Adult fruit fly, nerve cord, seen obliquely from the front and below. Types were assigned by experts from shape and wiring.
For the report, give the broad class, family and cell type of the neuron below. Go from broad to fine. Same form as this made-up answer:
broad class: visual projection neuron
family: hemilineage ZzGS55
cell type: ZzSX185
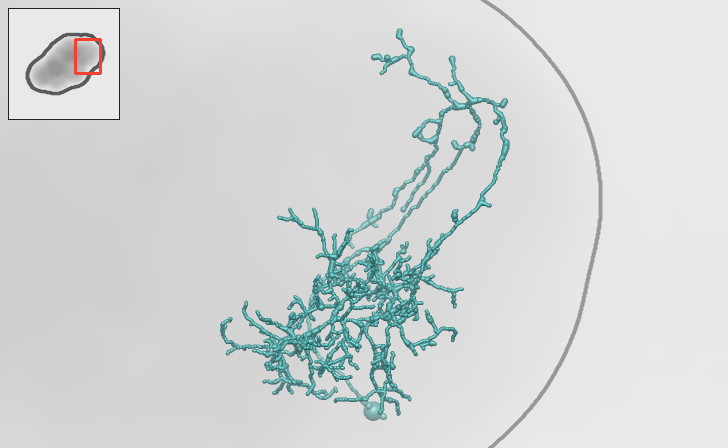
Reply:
broad class: nerve-cord intrinsic neuron
family: hemilineage 03A
cell type: IN03A040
